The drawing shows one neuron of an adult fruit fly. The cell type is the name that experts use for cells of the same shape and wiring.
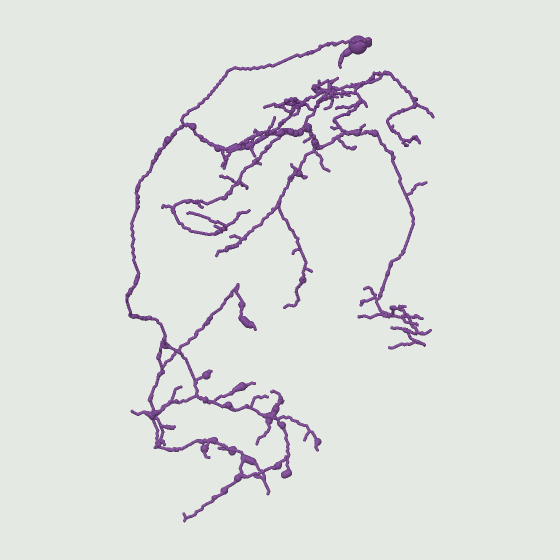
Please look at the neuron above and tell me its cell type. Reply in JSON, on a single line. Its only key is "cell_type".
{"cell_type": "CB1901"}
